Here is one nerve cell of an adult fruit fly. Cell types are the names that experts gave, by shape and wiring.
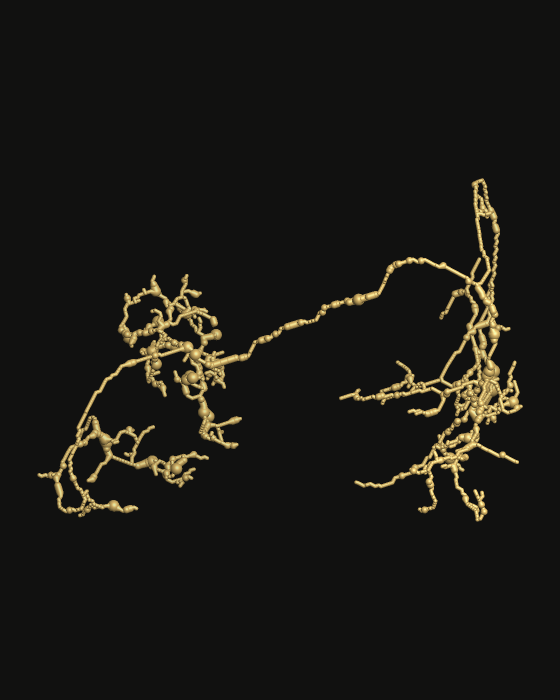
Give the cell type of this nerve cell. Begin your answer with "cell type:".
cell type: PAM01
